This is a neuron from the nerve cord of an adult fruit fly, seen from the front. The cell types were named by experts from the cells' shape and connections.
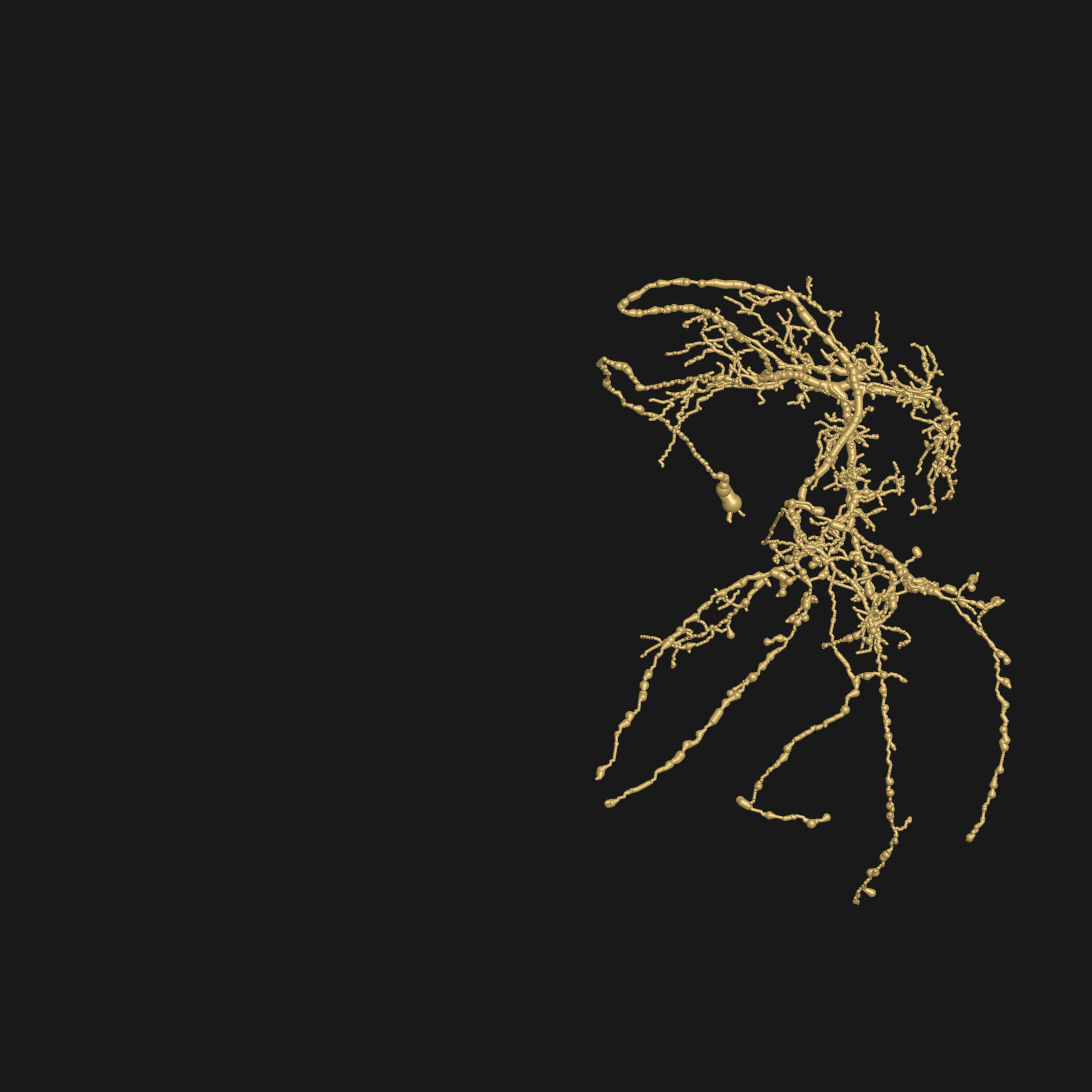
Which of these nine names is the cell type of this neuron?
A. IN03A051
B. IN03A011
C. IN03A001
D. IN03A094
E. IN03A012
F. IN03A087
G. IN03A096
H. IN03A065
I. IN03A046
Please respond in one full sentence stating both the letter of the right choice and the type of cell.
The neuron is typed IN03A012, per option E.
